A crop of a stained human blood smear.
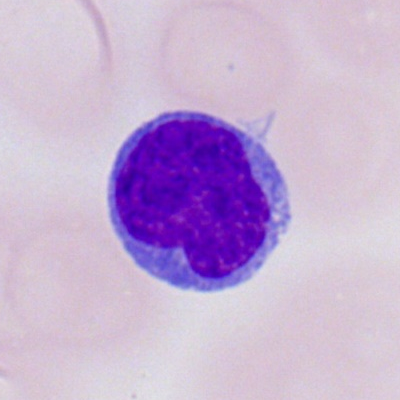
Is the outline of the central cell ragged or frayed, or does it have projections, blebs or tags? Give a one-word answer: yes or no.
Yes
